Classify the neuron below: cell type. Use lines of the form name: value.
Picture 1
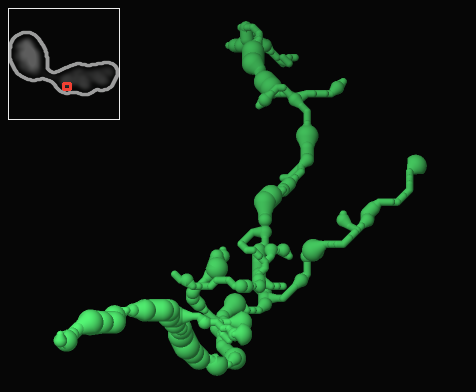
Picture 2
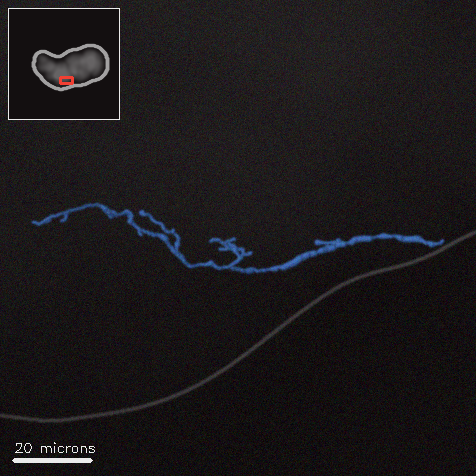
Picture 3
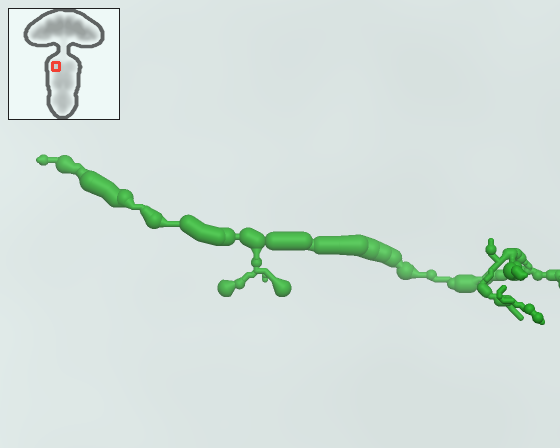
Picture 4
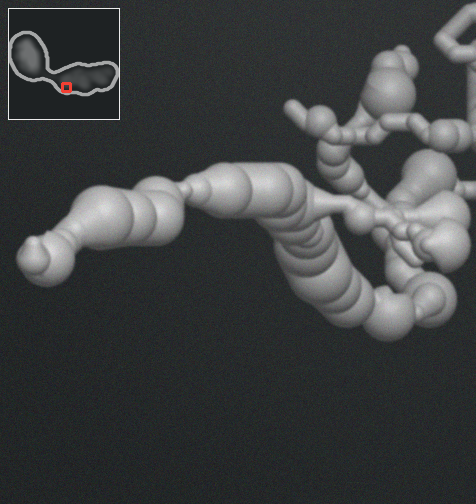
cell type: LgLG7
